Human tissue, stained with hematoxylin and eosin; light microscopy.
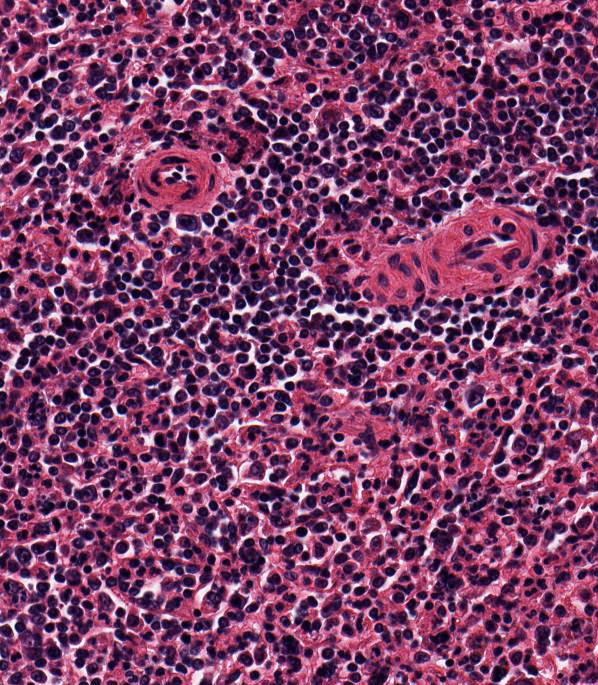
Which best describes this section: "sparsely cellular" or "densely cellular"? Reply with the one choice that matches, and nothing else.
Densely cellular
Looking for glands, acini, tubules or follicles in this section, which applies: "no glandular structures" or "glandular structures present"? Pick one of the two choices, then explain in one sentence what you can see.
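No glandular structures. The whole field is filled by densely packed cells in diffuse sheets, without glands, tubules or other organised units.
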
